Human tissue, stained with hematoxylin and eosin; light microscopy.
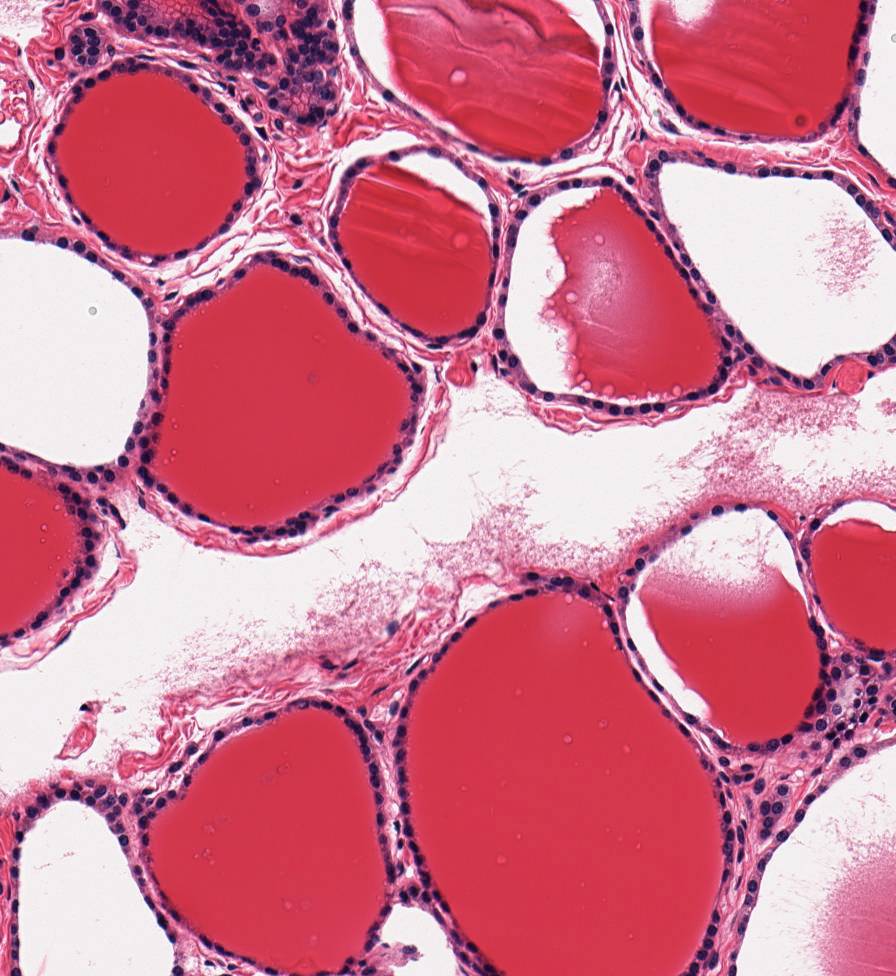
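Thyroid, haematoxylin and eosin stained section. Most follicles hold homogeneous, deep pink colloid. A single layer of flattened to low cuboidal cells lines each follicle. The nuclei of these lining cells are small, round and dark, evenly spaced in one row with no overlap. No papillary folds project from the lining into any follicle lumen.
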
